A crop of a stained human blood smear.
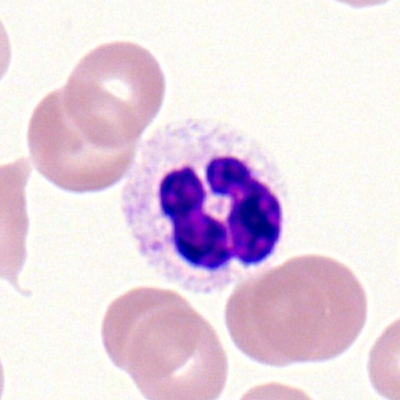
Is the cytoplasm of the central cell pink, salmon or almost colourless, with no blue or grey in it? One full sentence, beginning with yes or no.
Yes, for this cell, the cytoplasm holds no blue or grey and is pink or nearly colourless.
